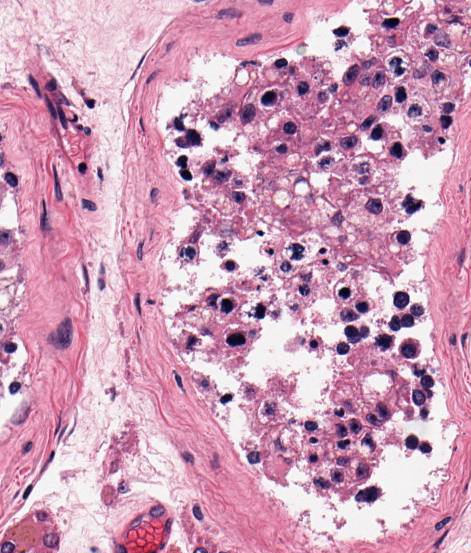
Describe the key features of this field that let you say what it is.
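A seminiferous tubule is the large rounded cell-filled unit on the right.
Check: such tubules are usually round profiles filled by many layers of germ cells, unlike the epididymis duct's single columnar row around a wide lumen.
A thick pink fibrous wall bounds it, and inside cells lie loosely scattered among clear spaces, many with small, round, densely dark nuclei.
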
